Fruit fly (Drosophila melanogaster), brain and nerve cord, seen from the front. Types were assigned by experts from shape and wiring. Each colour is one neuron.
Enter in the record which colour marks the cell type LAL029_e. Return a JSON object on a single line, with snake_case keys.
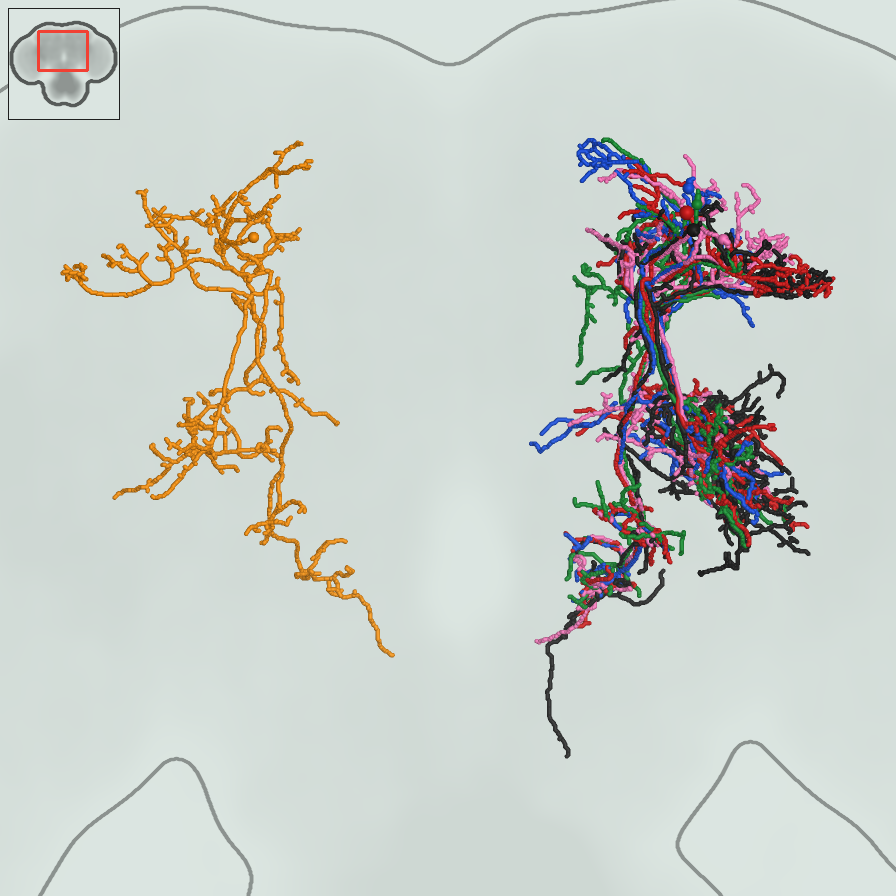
{"colour": "black"}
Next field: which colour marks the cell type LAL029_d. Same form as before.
{"colour": "red"}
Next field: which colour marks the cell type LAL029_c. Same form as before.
{"colour": "orange"}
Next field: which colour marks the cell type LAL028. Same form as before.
{"colour": "pink"}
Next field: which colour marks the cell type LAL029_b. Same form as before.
{"colour": "green"}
